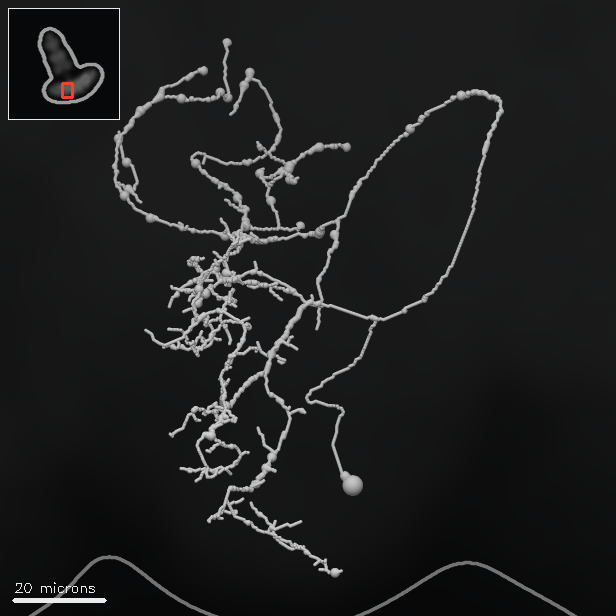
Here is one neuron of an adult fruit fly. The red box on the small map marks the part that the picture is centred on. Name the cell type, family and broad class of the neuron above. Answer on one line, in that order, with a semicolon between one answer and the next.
CB1573; hemilineage VLPl&d1_dorsal; central-brain intrinsic neuron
